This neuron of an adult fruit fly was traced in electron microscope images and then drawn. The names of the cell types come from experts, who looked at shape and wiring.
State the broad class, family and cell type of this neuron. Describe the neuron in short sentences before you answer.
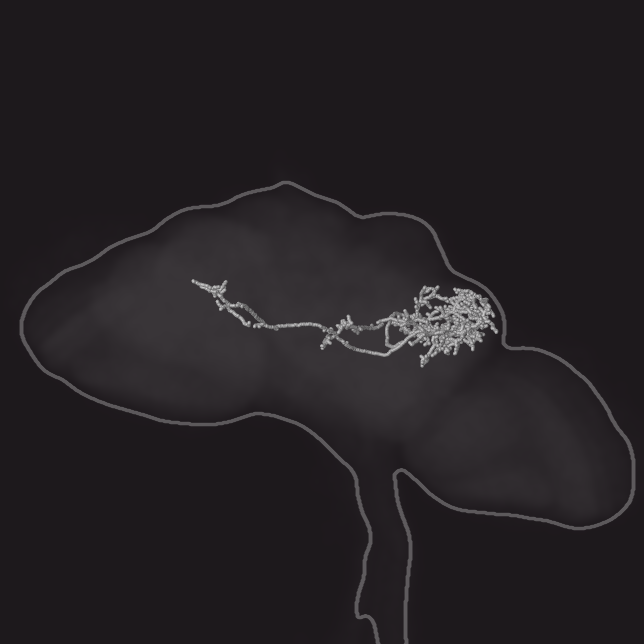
It is in the brain and does not reach the nerve cord. In this view it is more than twice as wide as it is tall. This is a central-brain intrinsic neuron. The family is hemilineage VLPd1. Its cell type is AVLP039.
